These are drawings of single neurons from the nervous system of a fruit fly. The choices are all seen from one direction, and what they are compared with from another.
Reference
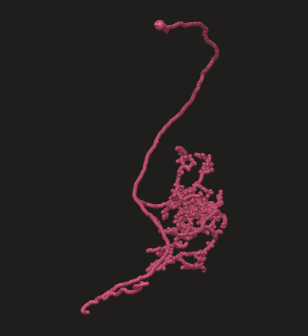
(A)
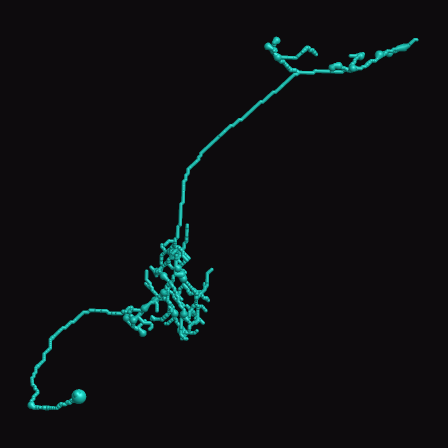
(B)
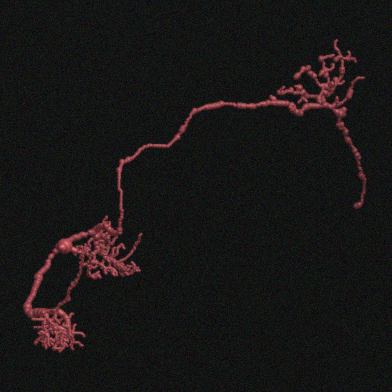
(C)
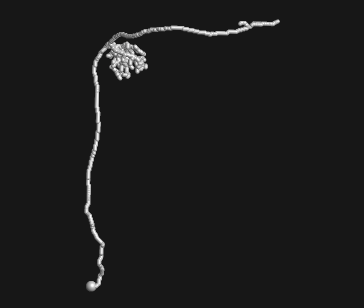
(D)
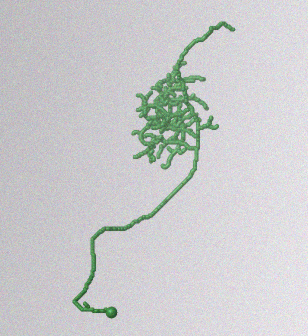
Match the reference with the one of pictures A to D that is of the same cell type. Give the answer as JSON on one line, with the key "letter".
{"letter": "C"}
